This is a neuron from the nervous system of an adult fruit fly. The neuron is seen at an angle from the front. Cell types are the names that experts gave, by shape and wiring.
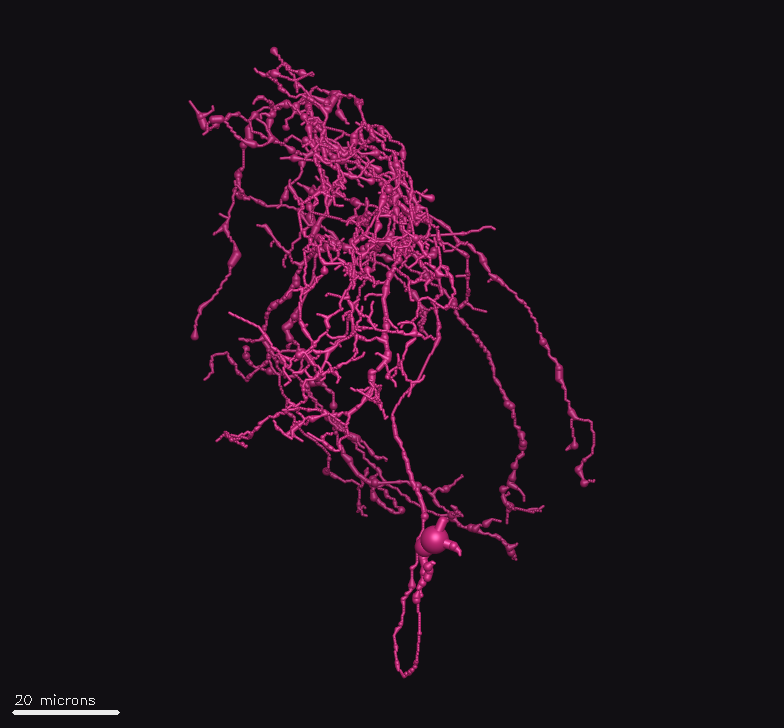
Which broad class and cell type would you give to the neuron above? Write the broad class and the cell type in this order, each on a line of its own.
central-brain intrinsic neuron
SLP069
